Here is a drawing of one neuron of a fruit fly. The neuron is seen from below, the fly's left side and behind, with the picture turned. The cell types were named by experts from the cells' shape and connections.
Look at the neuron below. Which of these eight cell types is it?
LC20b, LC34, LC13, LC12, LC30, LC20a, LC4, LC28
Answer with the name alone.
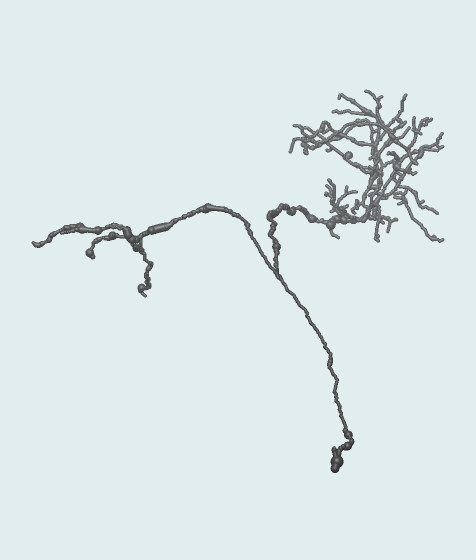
LC13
